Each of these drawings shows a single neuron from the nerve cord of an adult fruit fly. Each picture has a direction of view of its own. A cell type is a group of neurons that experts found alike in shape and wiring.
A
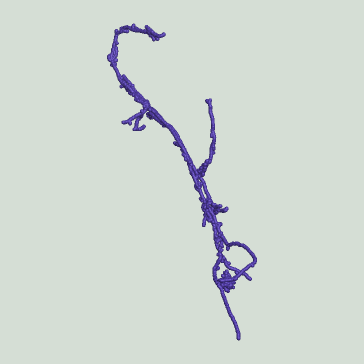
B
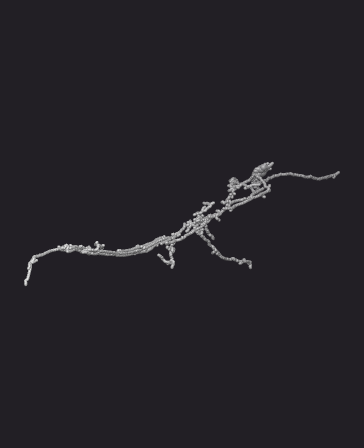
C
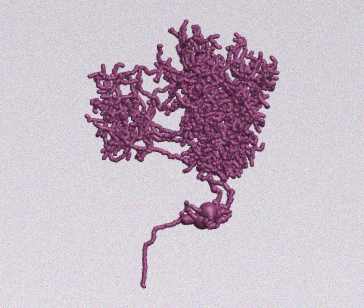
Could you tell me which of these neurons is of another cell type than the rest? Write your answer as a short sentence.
Picture C is the odd one out.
